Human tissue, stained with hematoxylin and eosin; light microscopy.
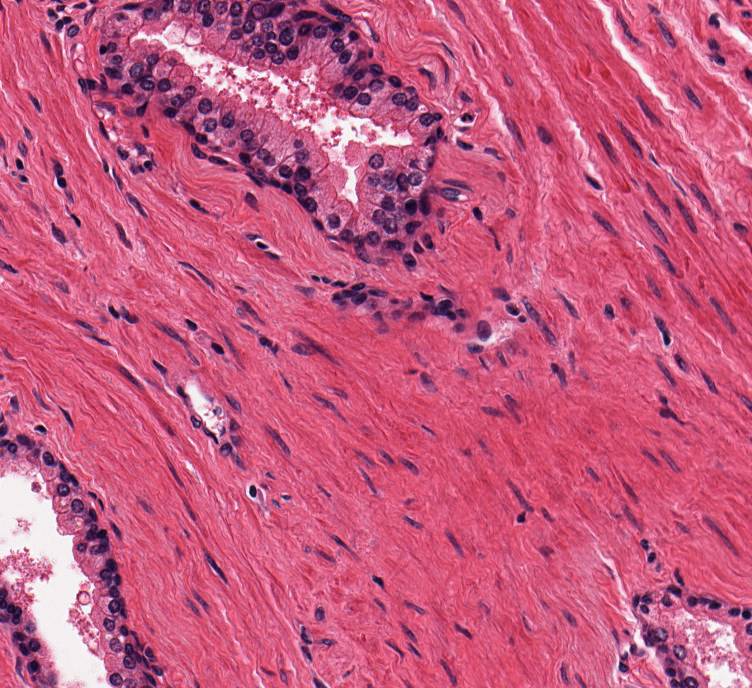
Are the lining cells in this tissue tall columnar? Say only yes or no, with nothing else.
Yes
